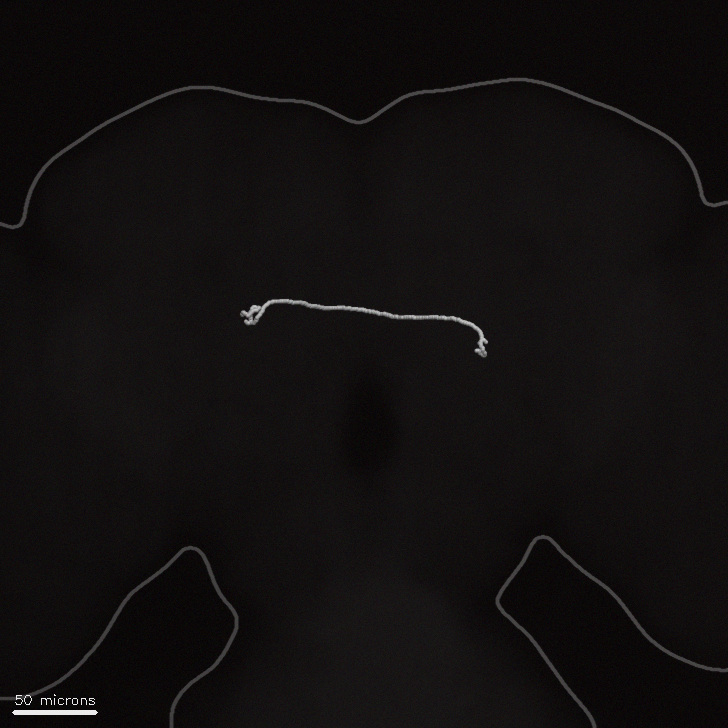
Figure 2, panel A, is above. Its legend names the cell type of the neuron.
ORN_DA3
